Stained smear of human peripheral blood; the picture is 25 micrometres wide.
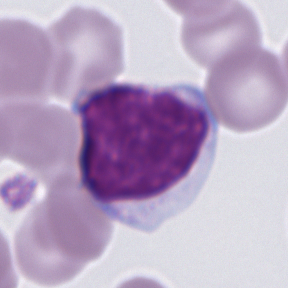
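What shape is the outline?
Irregular and somewhat angular rather than round.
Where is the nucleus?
Toward the upper left, filling most of the cell.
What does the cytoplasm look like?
A narrow rim, widest at the lower right, without vacuoles.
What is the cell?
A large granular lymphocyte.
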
